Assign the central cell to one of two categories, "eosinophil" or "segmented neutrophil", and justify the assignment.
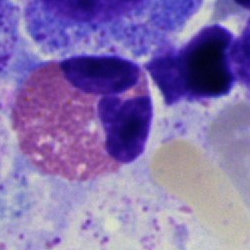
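This is an eosinophil. The deciding feature is the nucleus, which is divided into two lobes.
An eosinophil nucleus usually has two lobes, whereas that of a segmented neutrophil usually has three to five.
The lobes lie toward the upper right of the cell, with dense chromatin stained dark purple. The cytoplasm is abundant and pink-orange.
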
